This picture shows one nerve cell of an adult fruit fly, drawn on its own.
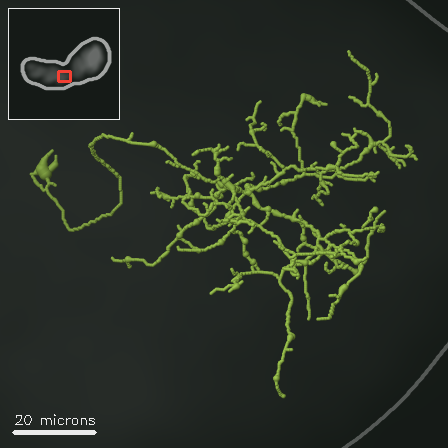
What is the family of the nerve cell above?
hemilineage 21A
